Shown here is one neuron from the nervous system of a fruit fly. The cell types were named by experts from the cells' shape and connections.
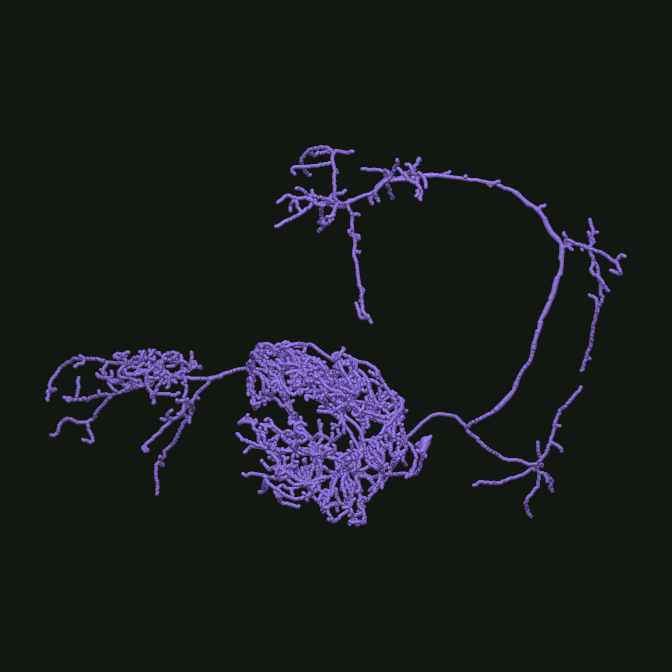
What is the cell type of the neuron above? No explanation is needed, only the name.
M_l2PNl20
